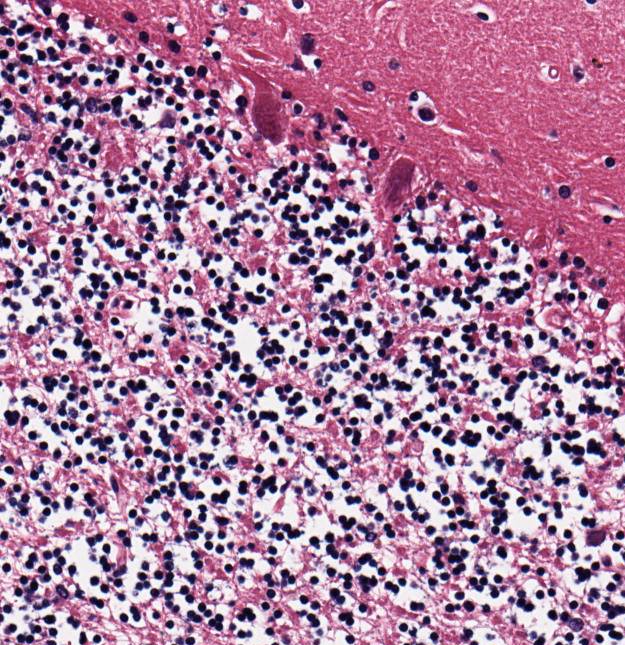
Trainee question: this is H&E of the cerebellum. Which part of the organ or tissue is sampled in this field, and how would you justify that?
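This is the granular layer, the densely cellular zone filling the lower left. It's packed with small, round, deeply dark-blue nuclei that show almost no visible cytoplasm.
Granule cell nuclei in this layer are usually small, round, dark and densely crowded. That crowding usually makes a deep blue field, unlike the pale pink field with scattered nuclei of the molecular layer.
A pale pink, sparsely nucleated zone fills the upper right corner, bordered diagonally from the top edge toward the right edge. Between the small nuclei there are irregular pink wisps and clear white spaces.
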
